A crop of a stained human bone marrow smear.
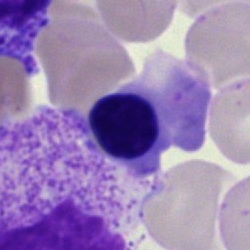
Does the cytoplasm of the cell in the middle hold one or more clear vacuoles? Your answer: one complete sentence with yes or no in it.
No, there are no vacuoles in the cytoplasm of this cell.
